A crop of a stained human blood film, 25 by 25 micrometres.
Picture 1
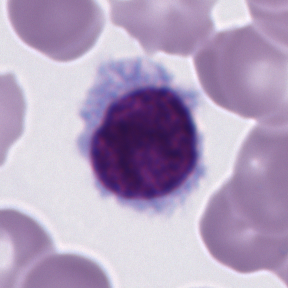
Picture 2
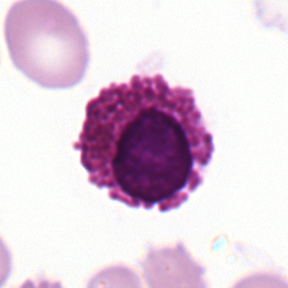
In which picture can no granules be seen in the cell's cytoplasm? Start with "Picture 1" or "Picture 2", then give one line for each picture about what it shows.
Picture 1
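Picture 1: The cytoplasm contains no distinct coloured granules.
Picture 2: The granules pack the cytoplasm so densely that little background cytoplasm shows between them.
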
